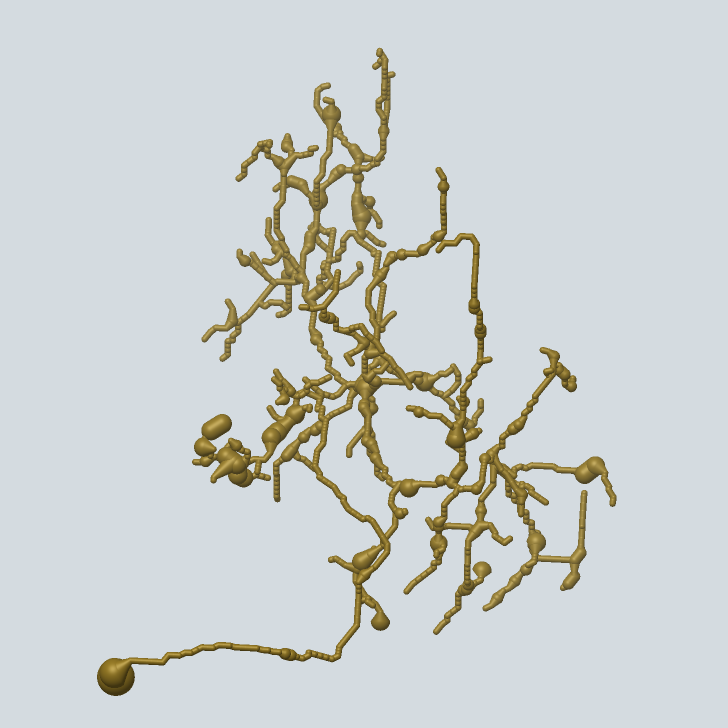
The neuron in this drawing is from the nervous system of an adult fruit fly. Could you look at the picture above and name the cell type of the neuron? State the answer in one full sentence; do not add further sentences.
This neuron is of the type Mi14.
